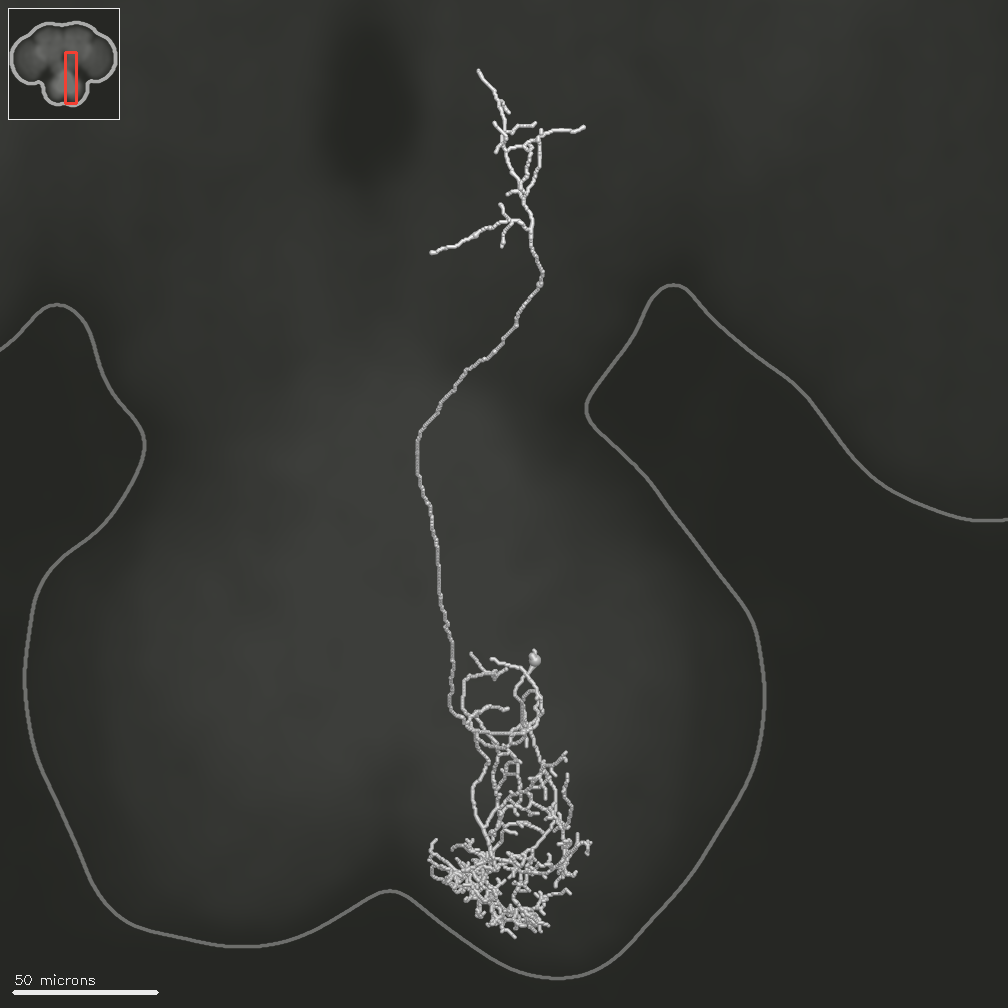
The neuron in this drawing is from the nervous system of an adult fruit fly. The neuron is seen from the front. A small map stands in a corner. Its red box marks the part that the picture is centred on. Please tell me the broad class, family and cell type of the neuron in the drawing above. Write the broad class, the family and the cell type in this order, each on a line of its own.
ascending neuron
hemilineage 01B
AN01B011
